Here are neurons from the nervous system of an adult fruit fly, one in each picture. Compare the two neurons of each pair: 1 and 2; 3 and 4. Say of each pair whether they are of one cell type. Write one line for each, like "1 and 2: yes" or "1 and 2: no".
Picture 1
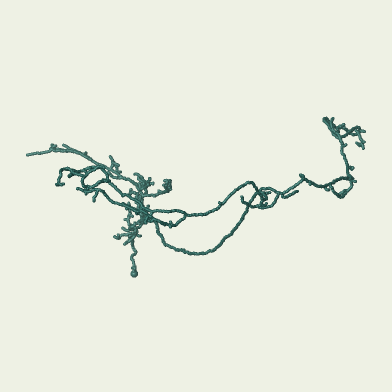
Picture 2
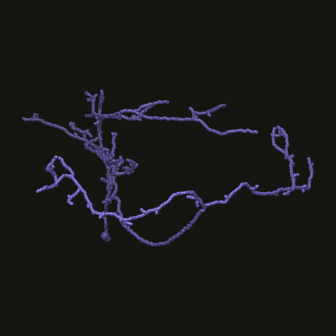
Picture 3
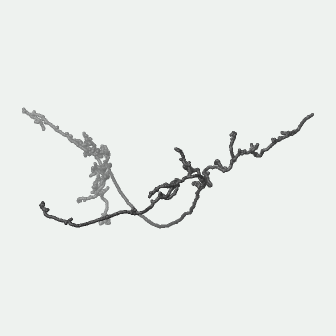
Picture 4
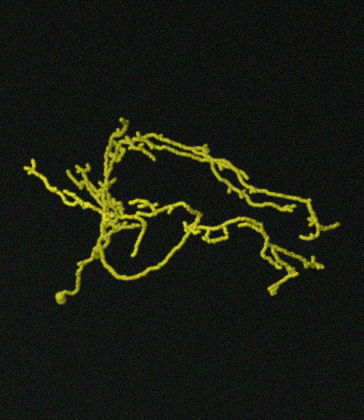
1 and 2: no
3 and 4: no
